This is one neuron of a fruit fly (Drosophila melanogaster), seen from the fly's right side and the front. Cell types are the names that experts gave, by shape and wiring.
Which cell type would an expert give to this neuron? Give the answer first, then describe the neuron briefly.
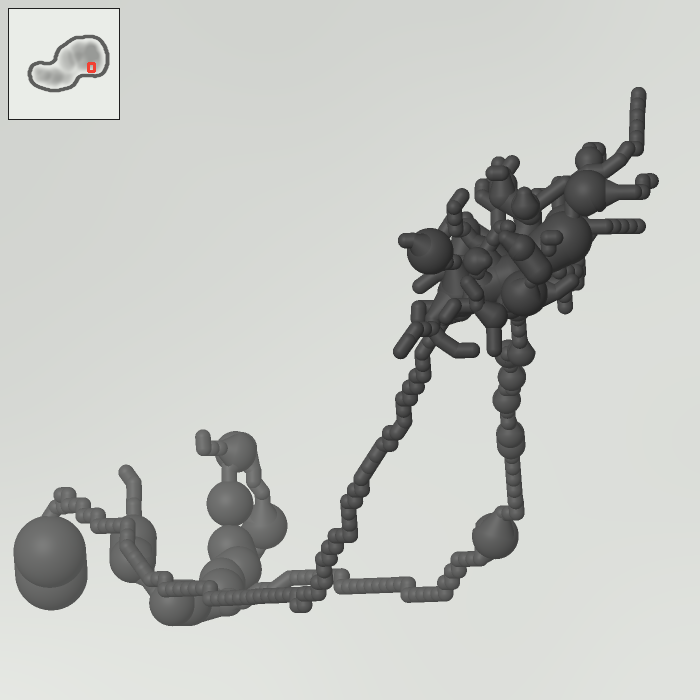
It is of cell type T5d. This is an optic-lobe intrinsic neuron. As drawn here it is about as wide as it is tall.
